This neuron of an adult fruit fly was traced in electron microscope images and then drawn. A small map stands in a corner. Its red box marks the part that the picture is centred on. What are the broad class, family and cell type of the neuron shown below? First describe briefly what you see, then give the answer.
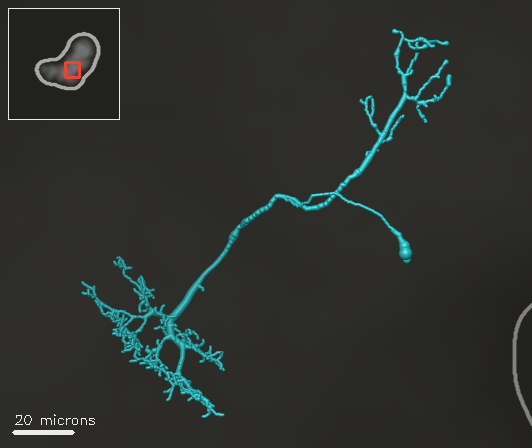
The cell body can be seen on the right of the picture. From top to bottom in the picture it spans about 130 microns. The picture shows dozens of branch ends. This is a visual projection neuron. The family is LC. It is of cell type LC4.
